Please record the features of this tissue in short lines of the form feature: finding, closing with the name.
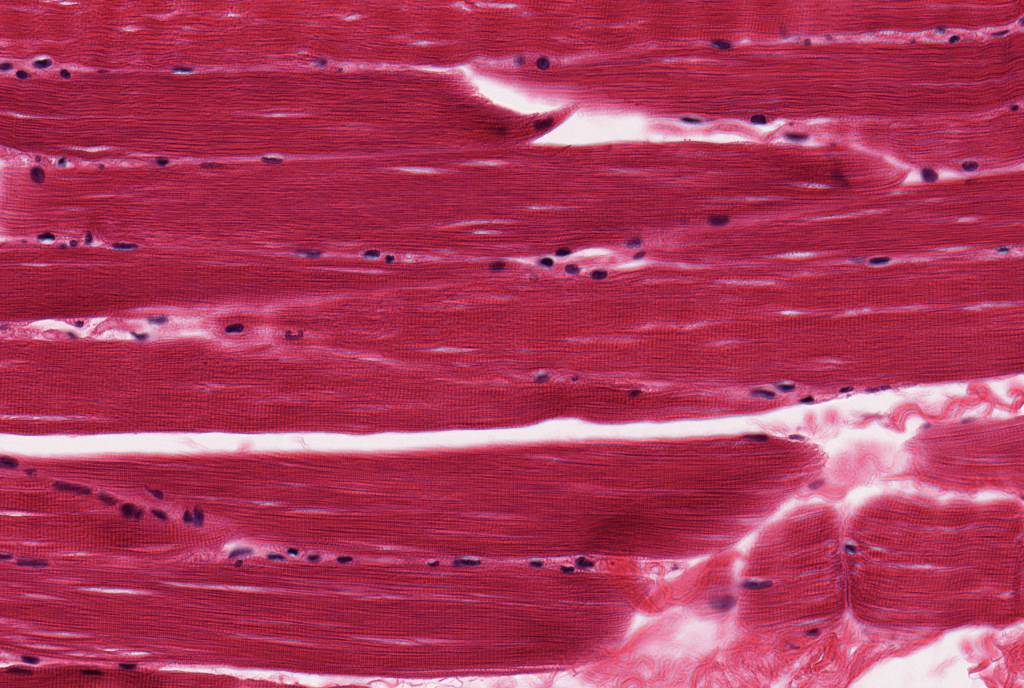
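Fibres: long and parallel, running horizontally across almost the whole field.
Striations: fine and transverse, along the length of each fibre.
Nuclei: small, dark and elongated, at the fibre edges rather than the centres.
Branching: none; the fibres lie side by side.
Name: skeletal muscle.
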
